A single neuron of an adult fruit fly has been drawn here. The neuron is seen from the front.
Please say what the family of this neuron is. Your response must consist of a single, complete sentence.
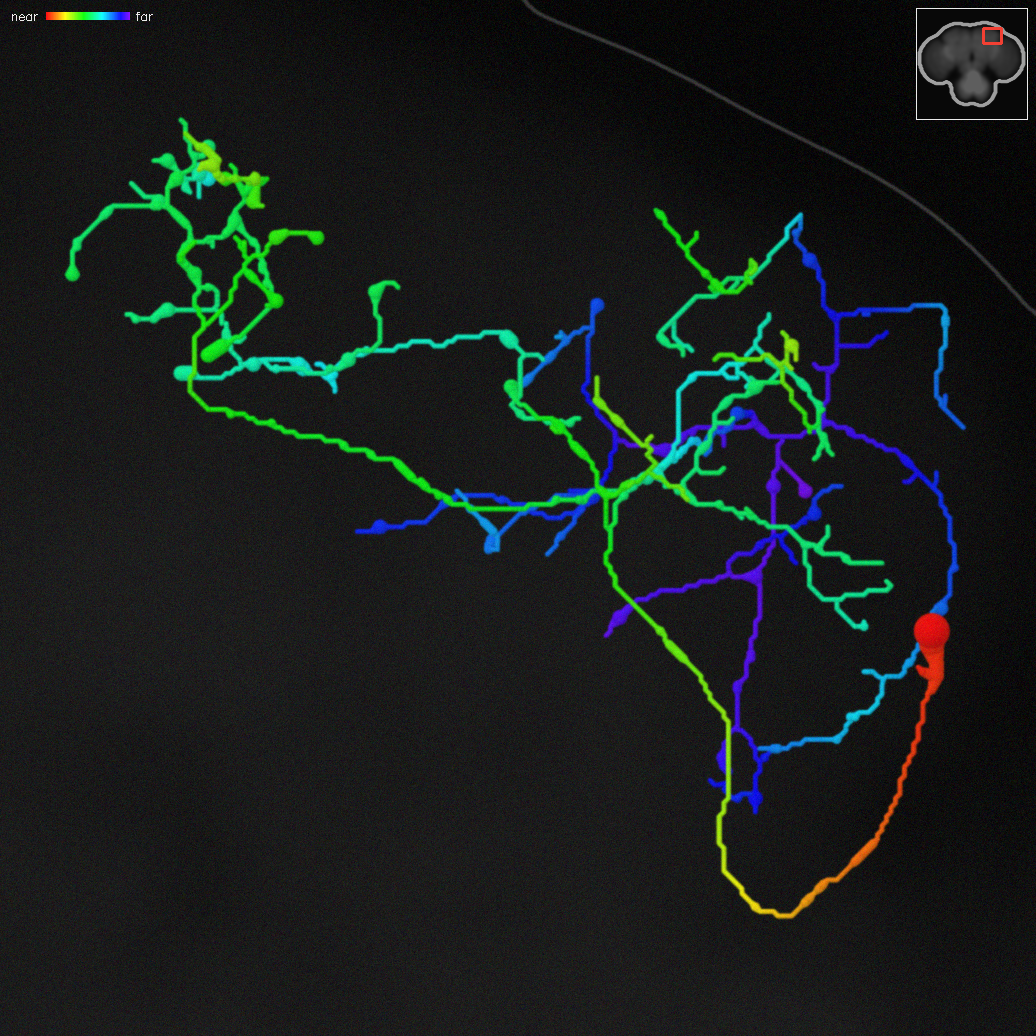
Belonging to family hemilineage LHa1 is this neuron.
